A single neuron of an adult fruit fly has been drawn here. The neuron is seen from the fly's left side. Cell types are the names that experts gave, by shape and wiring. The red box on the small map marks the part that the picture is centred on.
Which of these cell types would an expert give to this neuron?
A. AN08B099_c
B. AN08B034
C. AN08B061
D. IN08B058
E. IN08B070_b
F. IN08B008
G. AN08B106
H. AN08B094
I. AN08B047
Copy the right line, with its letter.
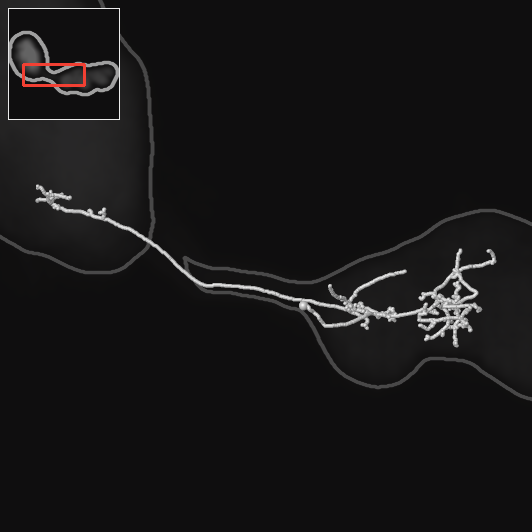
A. AN08B099_c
